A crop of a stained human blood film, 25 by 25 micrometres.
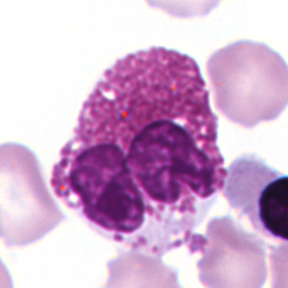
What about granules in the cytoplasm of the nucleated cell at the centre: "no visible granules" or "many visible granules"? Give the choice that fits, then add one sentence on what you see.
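Many visible granules. Coarse, densely packed reddish-purple granules fill the cytoplasm above the nucleus.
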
